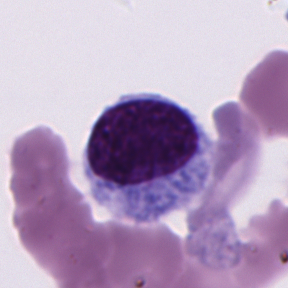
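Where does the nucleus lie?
Off-centre, pressed toward the upper edge of the cell.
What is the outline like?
Roughly round, with no long projections.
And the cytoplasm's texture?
Fine and speckled bluish rather than smooth, with no clear vacuoles to be seen.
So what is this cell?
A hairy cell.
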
